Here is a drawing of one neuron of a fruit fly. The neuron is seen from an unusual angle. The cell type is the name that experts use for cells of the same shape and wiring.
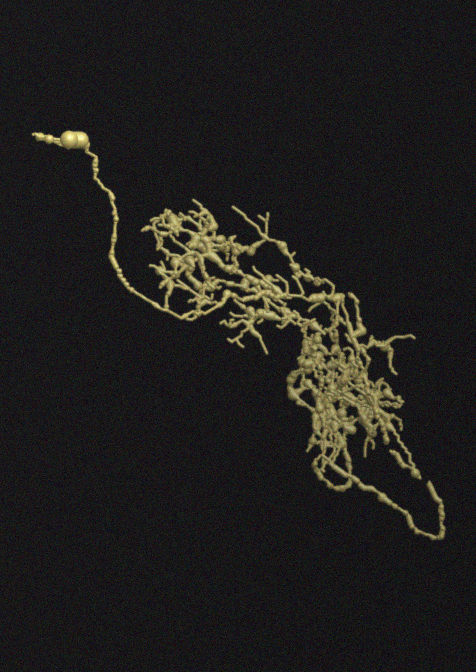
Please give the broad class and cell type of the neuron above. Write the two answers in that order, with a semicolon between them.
central-brain intrinsic neuron; GNG482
